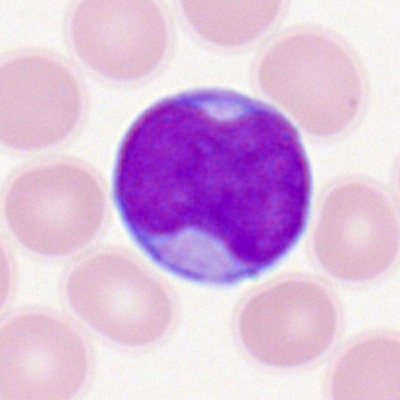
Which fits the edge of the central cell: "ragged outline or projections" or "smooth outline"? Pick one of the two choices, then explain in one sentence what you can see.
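Smooth outline. The outline of the cell is round and smooth.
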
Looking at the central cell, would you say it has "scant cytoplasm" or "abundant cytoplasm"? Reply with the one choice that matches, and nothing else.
Scant cytoplasm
